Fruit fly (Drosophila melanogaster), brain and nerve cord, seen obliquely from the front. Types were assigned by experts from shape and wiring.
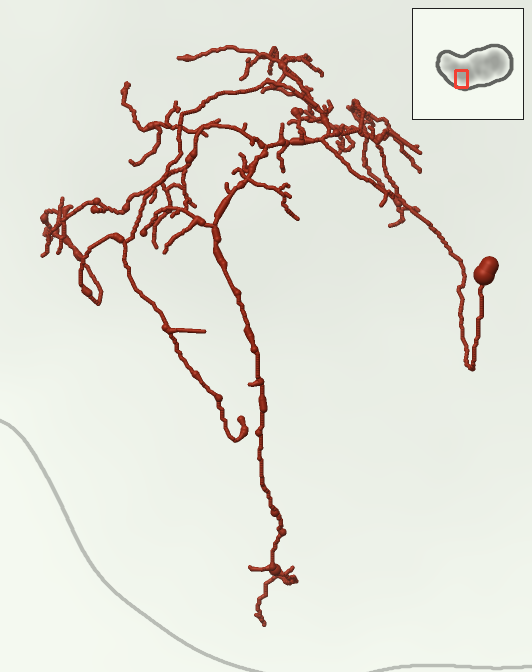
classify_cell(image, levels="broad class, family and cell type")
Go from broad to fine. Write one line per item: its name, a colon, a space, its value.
broad class: nerve-cord intrinsic neuron
family: hemilineage 08A
cell type: IN08A030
